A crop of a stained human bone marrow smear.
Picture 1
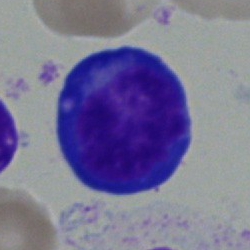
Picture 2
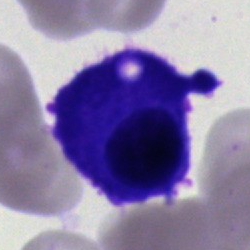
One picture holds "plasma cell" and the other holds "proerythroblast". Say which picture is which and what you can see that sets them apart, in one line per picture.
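In picture 1 we see a proerythroblast: The cytoplasm is a scant, deep blue rim around the nucleus.
In picture 2 we see a plasma cell: The cytoplasm is deep blue and takes up more of the cell than the nucleus does.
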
